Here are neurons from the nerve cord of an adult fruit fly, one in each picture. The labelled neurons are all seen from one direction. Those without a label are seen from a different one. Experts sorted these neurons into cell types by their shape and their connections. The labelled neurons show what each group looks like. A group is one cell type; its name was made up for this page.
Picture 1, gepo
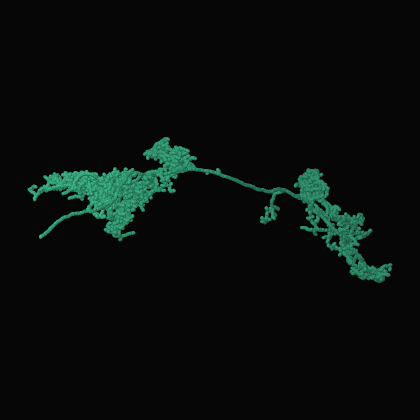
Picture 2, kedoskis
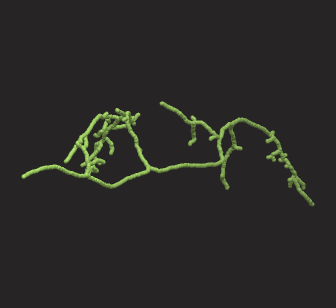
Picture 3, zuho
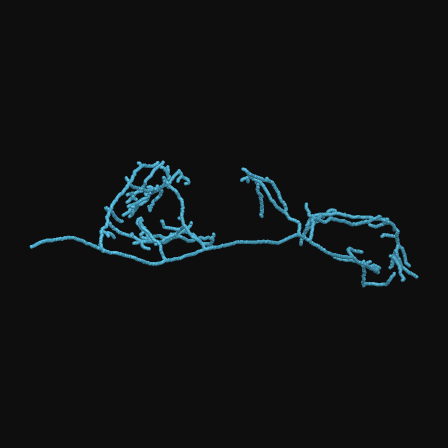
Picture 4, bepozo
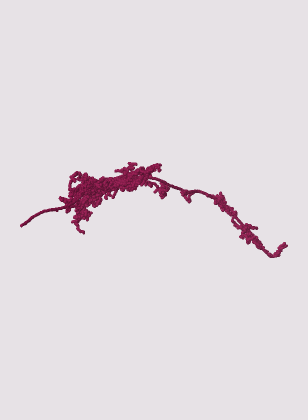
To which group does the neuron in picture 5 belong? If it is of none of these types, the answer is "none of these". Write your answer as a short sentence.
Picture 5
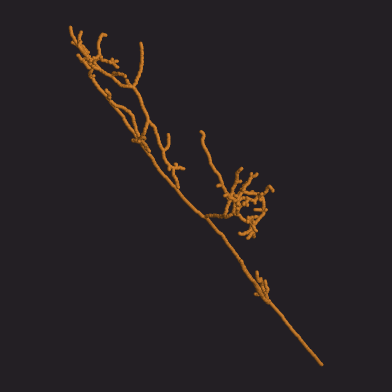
It belongs to zuho.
